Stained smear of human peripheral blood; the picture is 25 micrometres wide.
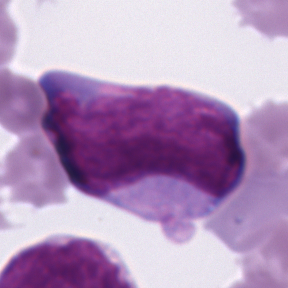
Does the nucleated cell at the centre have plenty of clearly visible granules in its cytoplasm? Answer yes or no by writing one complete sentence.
No, the cytoplasm does not hold many granules; none are visible in it.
